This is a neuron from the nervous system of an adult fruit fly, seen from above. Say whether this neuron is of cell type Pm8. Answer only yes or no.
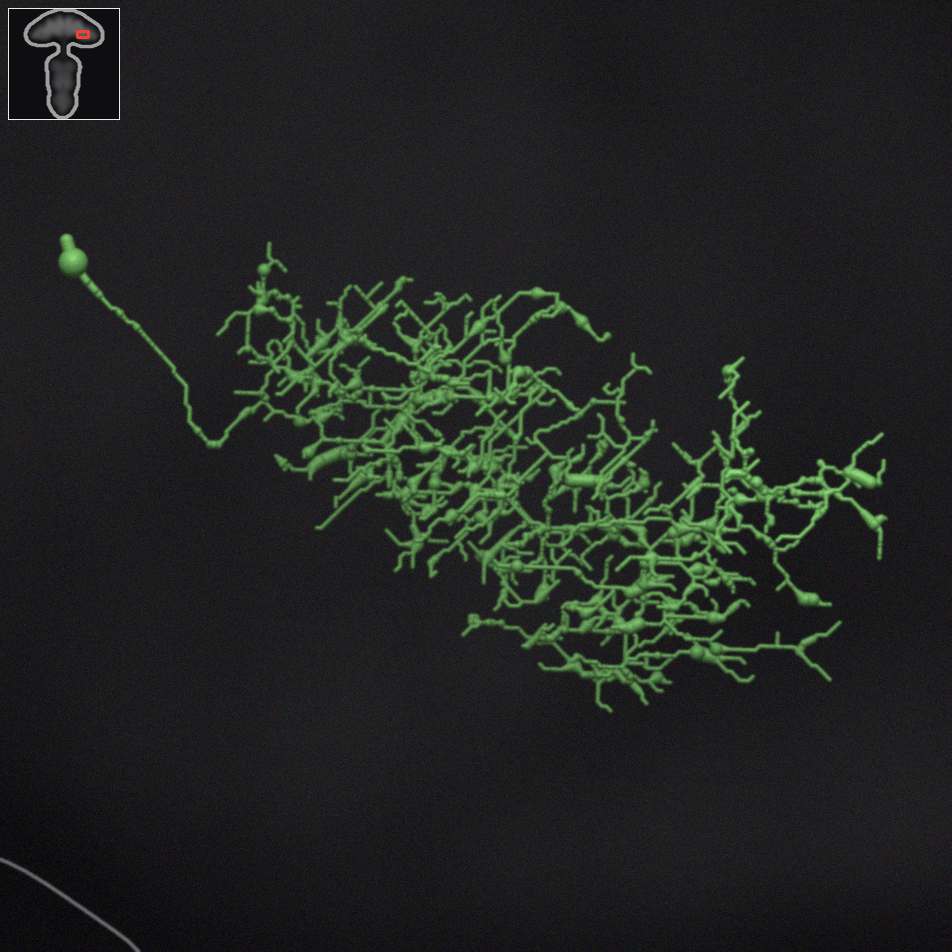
yes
